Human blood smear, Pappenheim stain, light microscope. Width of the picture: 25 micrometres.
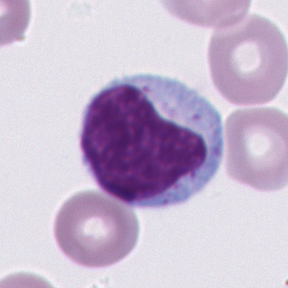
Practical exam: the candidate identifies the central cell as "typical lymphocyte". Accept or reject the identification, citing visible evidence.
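Here is a round, smooth cell about 12 micrometres across, so let's go through it together. The nucleus measures about 11 by 9 micrometres and fills about 60% of the cell's area; see the notch on its upper right side that gives it a kidney shape.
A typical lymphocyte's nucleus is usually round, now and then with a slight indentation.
So the shape of this nucleus doesn't, on its own, separate the two names. Its chromatin is dark purple, mottled and clumped, and you'll find no nucleoli. The cytoplasm is pale grey-blue, and a few fine reddish-purple granules are scattered in it; these count against typical lymphocyte and for large granular lymphocyte.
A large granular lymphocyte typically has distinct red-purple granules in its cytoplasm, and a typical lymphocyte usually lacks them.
So typical lymphocyte doesn't fit; what you have here is a large granular lymphocyte.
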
